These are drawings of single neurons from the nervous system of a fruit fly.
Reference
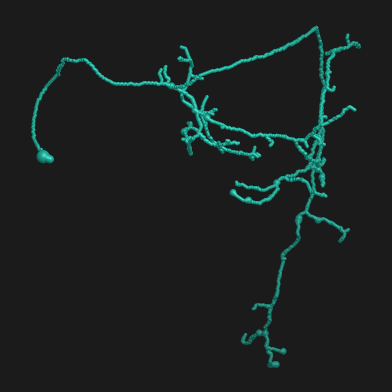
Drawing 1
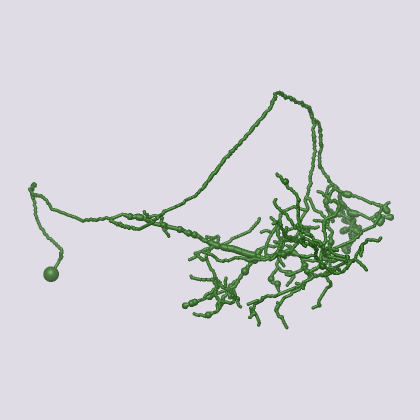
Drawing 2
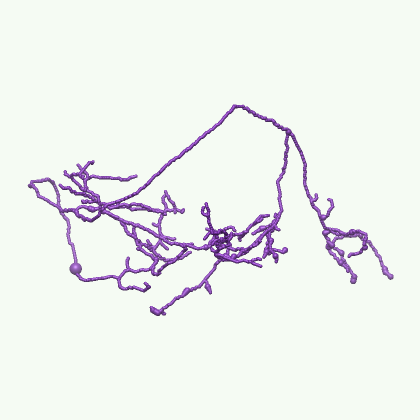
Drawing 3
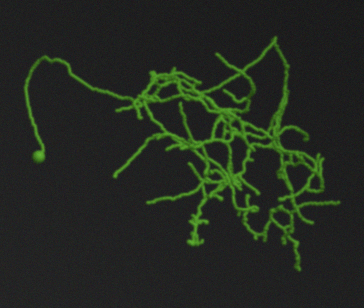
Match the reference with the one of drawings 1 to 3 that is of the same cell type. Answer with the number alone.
2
